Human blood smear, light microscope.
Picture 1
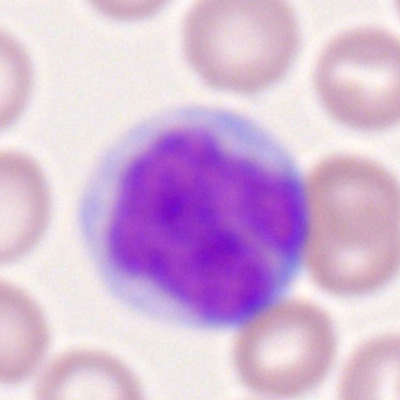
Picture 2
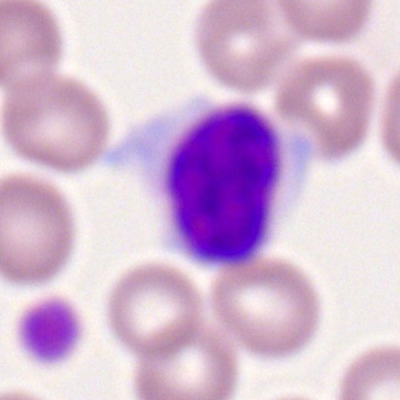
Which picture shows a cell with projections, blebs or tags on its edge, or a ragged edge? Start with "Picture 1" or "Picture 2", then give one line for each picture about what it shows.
Picture 2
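What picture 1 shows: The cell outline is round and smooth.
What picture 2 shows: The cell outline is irregular, with pale cytoplasm drawn out into a thin flap toward the upper left.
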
